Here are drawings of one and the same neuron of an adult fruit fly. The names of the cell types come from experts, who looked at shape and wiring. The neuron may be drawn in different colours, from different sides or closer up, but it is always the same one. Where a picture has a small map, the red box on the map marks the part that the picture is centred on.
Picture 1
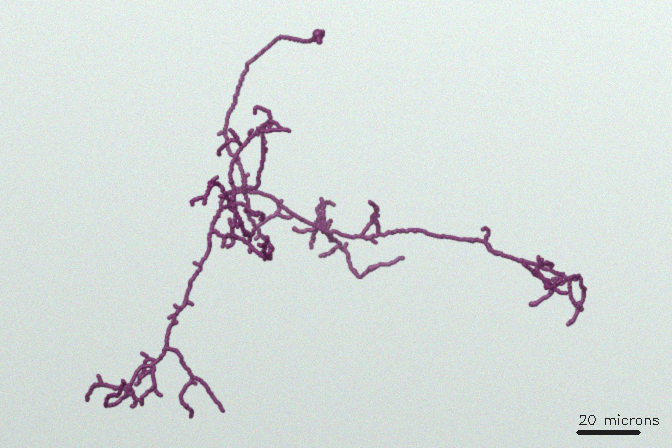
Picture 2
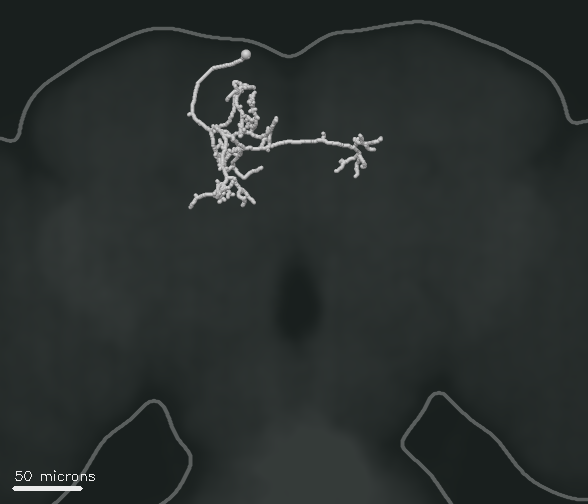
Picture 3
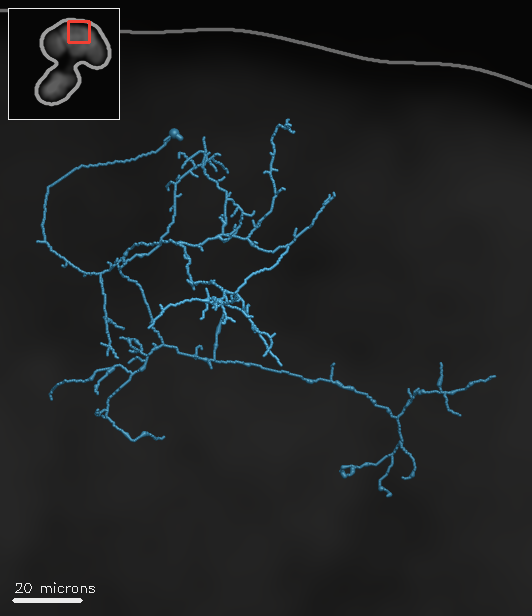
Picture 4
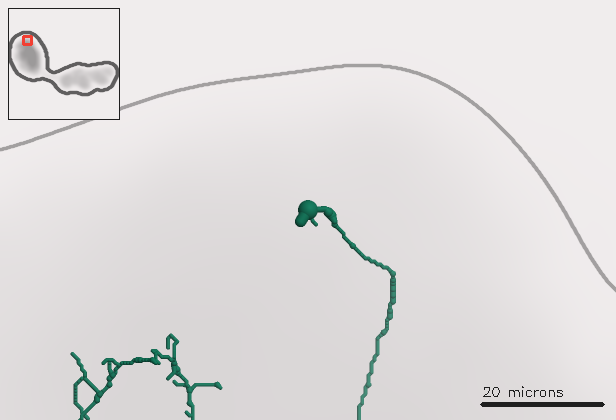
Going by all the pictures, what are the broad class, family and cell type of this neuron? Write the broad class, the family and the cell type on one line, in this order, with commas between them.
central-brain intrinsic neuron, hemilineage SMPp&v1_posterior, SMP451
